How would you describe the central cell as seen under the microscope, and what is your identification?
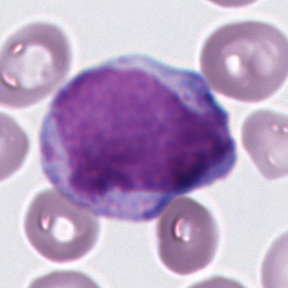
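Begin with the nucleus: it is one single mass with no lobes, and however carefully you search, you won't find a nucleolus in it. Now follow the rim of cytoplasm around the cell; it is widest along the lower edge. Check that cytoplasm for coloured granules, and you'll see none that are distinct. This cell is an atypical promyelocyte.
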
